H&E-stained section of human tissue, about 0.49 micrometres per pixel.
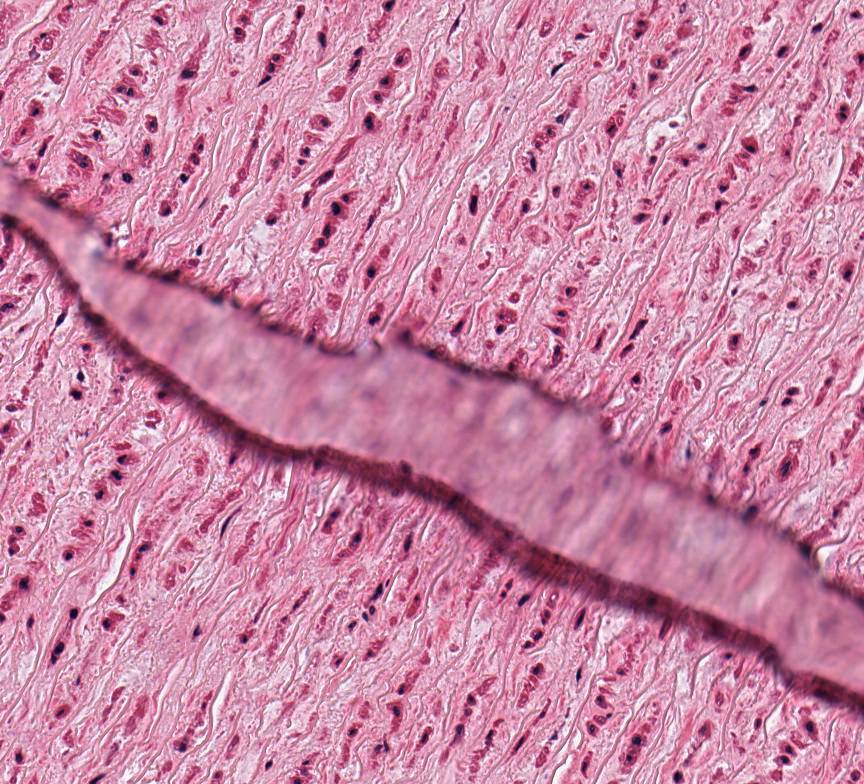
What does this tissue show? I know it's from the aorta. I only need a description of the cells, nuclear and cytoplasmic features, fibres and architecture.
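Across the field, many dark purple nuclei are scattered among the fibres; most are elongated and lie lengthwise along them. Narrow, clear, slit-like spaces separate many fibres. A broad pale pink band runs diagonally from upper left to lower right. No epithelium, glands or fat cells appear.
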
